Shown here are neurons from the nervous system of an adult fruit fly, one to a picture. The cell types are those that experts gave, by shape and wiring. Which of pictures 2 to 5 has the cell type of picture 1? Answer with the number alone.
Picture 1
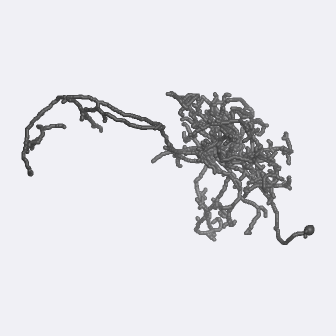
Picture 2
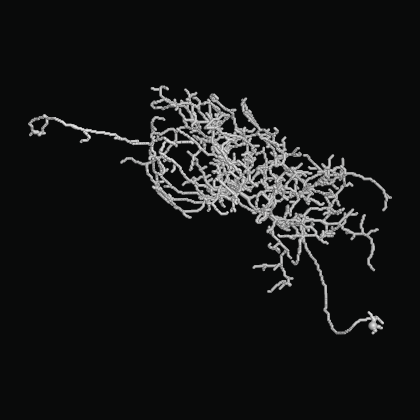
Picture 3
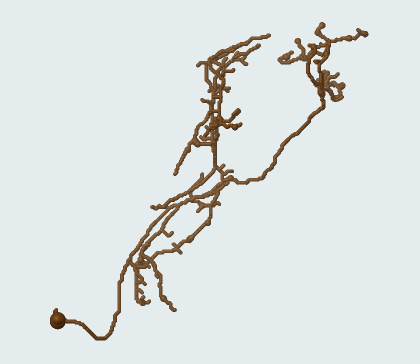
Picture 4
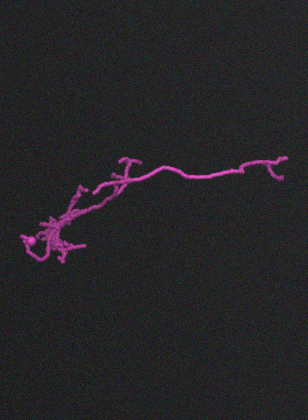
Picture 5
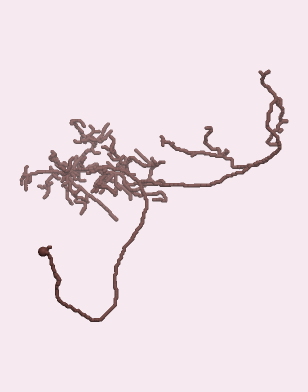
2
